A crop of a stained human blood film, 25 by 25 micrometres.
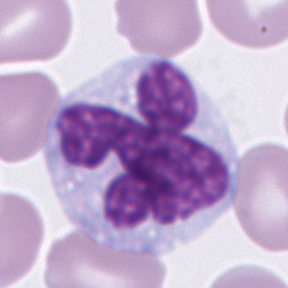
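Monocyte, the central cell in a stained smear of human peripheral blood under the light microscope, about 18 micrometres across. Chromatin finely stranded with small paler spots, not coarsely clumped. Cytoplasm pale grey-blue, with only sparse, very fine granules and a few tiny clear spots.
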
